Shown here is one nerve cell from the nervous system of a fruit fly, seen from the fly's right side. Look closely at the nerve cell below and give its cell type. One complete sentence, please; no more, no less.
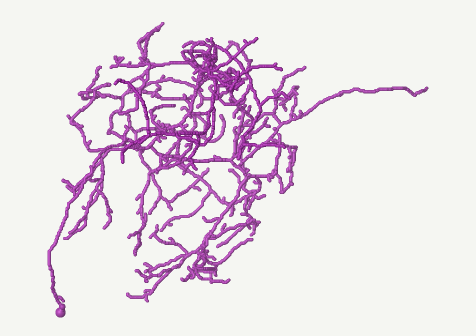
The cell type that fits this nerve cell is IN04B012.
